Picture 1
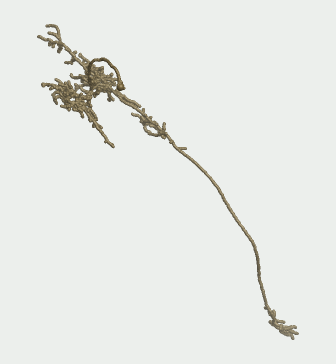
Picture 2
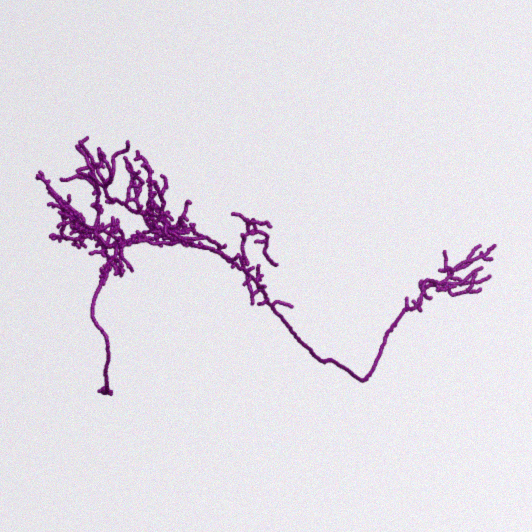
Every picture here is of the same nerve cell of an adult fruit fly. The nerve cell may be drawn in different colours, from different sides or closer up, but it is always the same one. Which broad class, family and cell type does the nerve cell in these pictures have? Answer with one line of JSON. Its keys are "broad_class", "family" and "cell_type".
{"broad_class": "ascending neuron", "family": "hemilineage 06B", "cell_type": "AN06B051"}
